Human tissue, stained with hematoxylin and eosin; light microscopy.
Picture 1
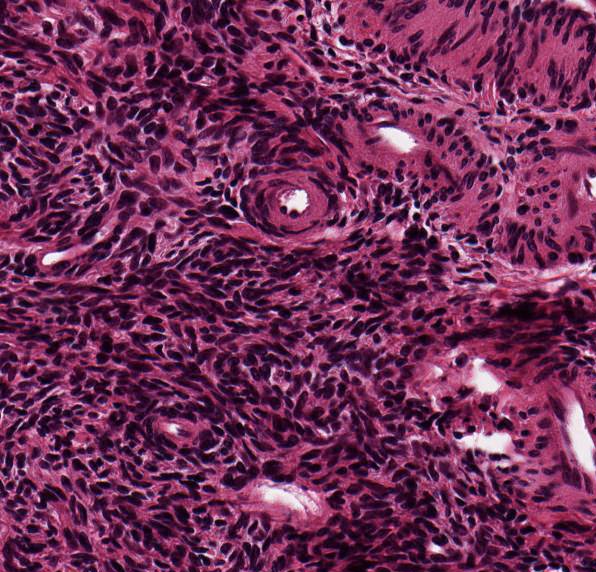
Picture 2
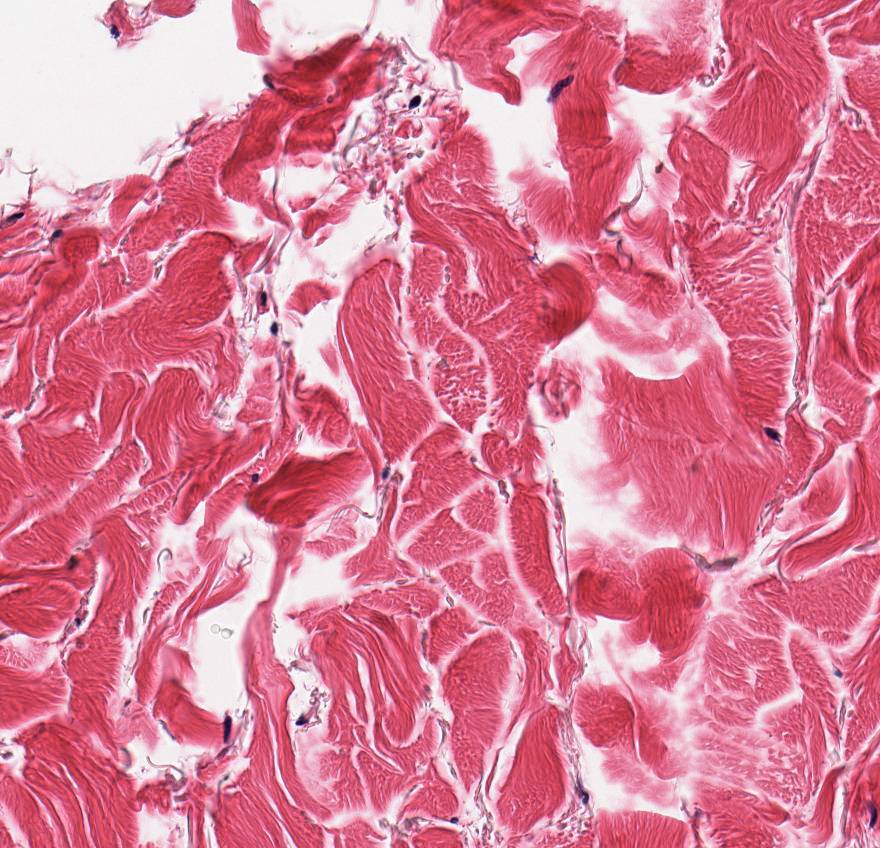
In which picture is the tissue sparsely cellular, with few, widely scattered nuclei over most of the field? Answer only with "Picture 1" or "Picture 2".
Picture 2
